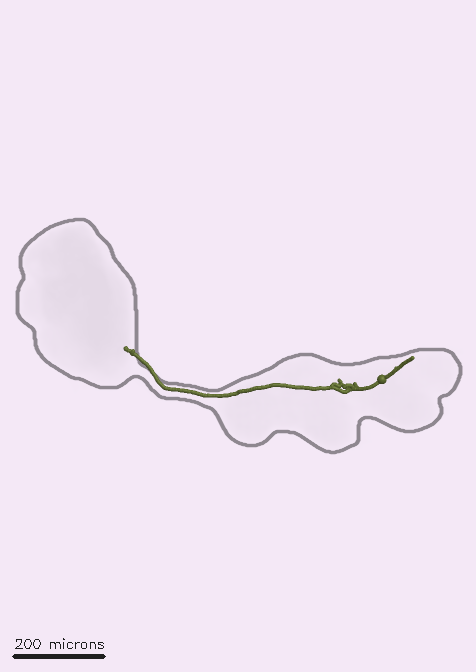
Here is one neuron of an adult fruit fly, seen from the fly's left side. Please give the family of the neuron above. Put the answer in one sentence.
The family is class mechanosensory proprioceptive.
